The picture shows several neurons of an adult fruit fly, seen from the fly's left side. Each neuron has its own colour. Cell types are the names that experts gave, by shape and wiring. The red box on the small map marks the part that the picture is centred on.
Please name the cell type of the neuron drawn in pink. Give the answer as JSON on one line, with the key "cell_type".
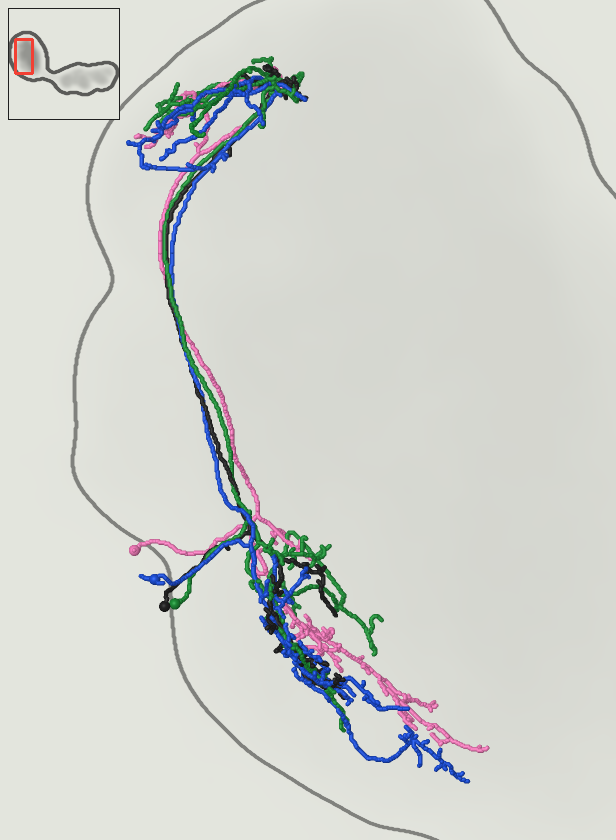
{"cell_type": "GNG597"}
